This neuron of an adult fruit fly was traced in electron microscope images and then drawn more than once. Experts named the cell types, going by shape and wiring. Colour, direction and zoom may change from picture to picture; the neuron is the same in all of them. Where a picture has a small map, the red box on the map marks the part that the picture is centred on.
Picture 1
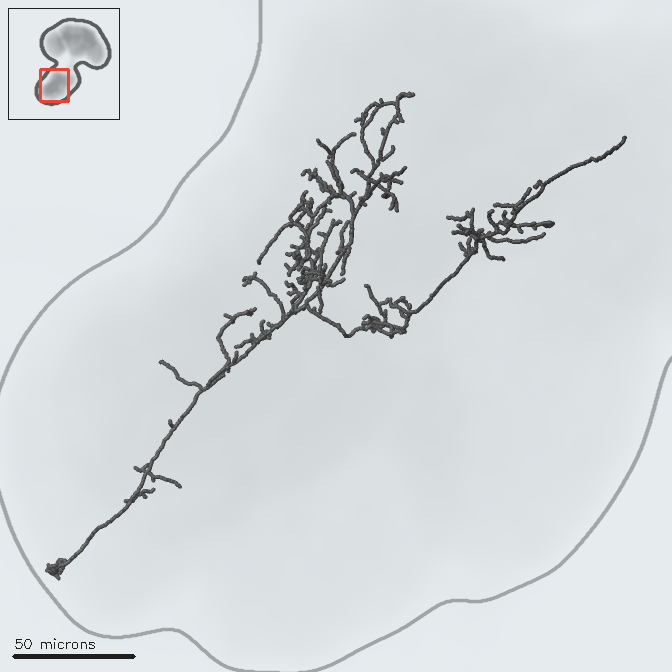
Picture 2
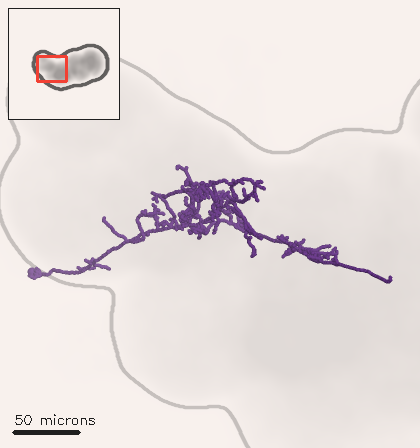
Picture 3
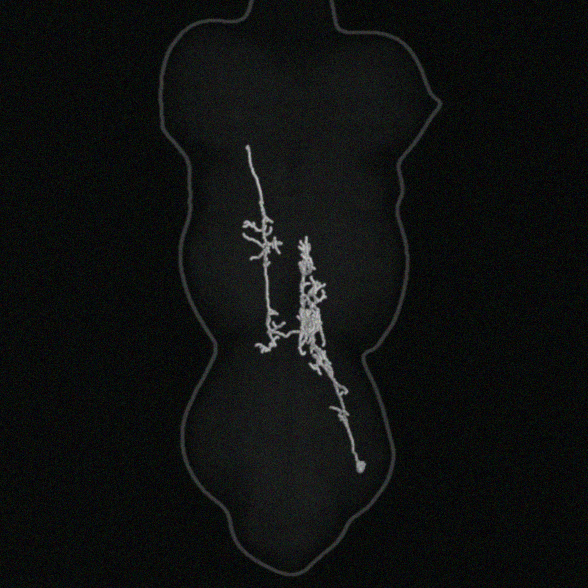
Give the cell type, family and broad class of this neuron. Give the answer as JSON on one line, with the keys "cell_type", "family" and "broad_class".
{"cell_type": "IN07B032", "family": "hemilineage 07B", "broad_class": "nerve-cord intrinsic neuron"}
